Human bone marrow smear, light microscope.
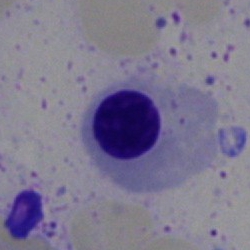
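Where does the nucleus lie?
Off-centre, toward the left of the cell.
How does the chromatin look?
Dense, staining dark purple.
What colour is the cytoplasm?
Pale greyish blue.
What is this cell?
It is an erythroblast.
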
